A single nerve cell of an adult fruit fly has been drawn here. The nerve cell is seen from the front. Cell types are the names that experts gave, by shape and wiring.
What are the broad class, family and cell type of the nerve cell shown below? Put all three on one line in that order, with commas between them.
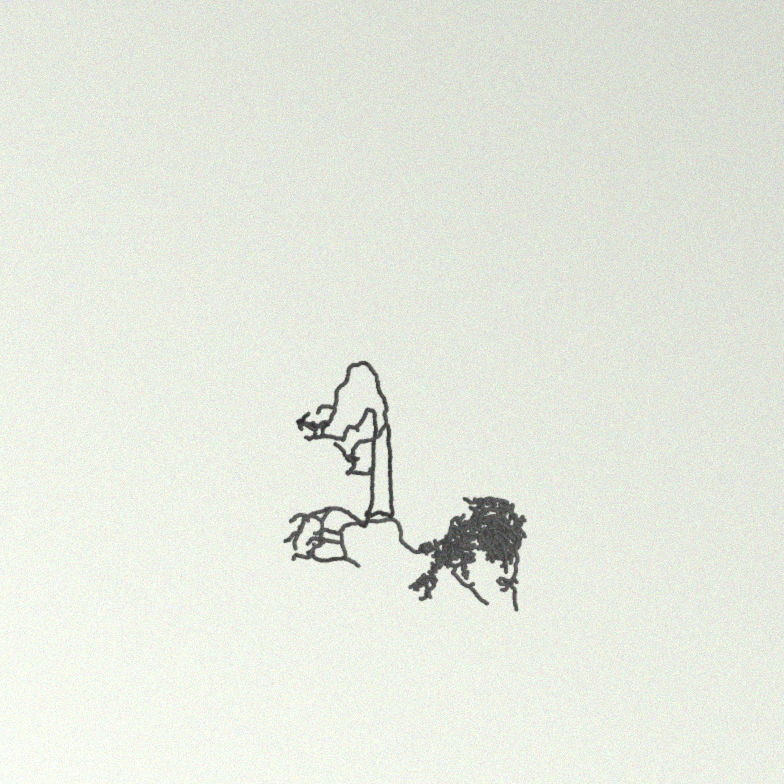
ascending neuron, hemilineage 01A, AN01A014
